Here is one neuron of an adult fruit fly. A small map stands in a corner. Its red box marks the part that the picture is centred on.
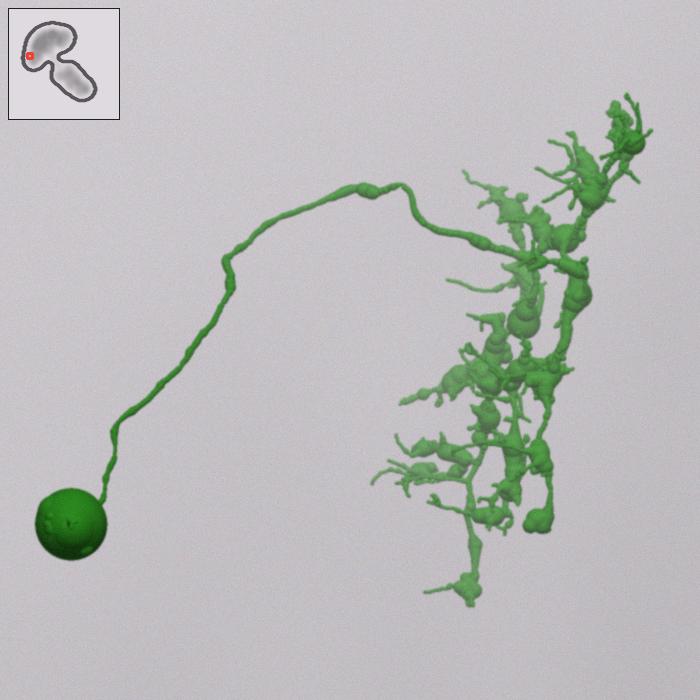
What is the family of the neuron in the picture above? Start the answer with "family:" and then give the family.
family: Dm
